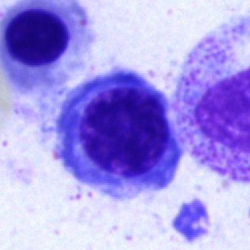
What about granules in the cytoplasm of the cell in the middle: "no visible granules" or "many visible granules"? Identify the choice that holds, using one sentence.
Its cytoplasm is free of any visible granules.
